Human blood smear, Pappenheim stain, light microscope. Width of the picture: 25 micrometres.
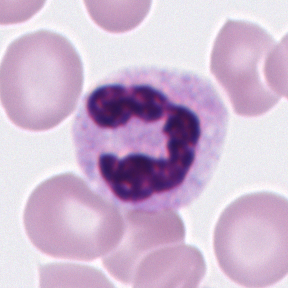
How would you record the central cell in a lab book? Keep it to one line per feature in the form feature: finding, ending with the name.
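Nucleus: lobed, curving in a C-shape open to the left
Chromatin: dark purple, coarsely clumped
Cytoplasm: pale pinkish-lilac
Granules: fine, dust-like, spread evenly throughout
Size: about 13 micrometres across
Nuclear share: about 40% of the cell's area
Name: segmented neutrophil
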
